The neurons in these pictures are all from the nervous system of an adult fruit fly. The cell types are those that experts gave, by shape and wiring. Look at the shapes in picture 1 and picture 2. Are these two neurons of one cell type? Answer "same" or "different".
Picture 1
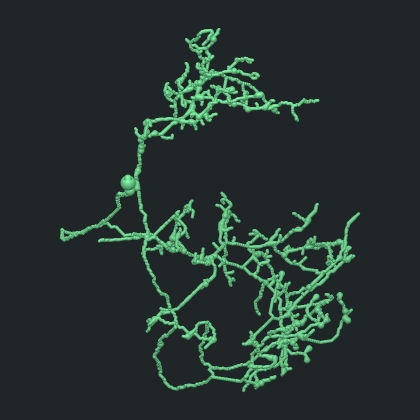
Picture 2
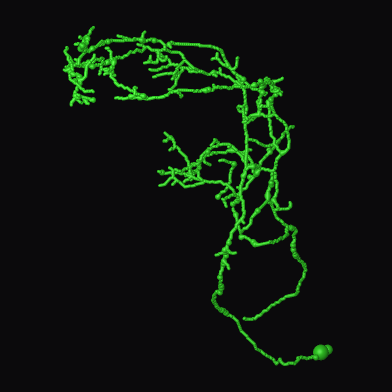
different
